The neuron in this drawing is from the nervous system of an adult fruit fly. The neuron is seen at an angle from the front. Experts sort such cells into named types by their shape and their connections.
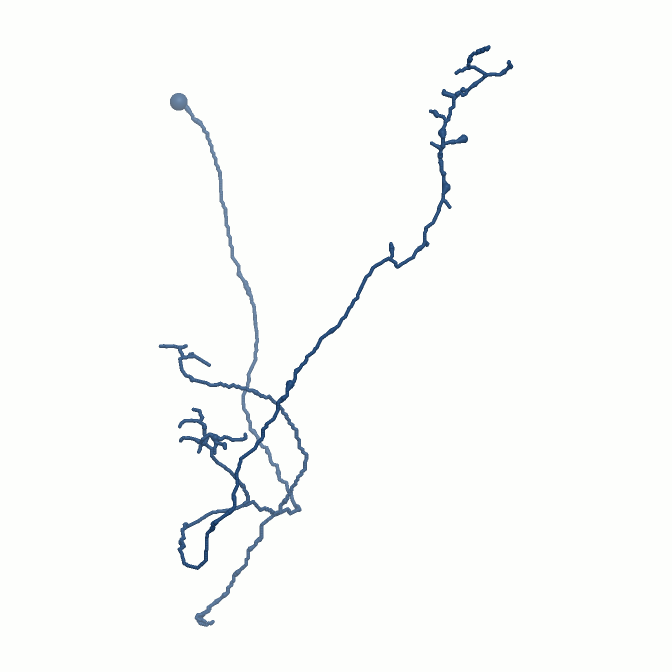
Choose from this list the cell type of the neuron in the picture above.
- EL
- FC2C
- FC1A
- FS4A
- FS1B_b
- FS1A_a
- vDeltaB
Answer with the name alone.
FS4A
